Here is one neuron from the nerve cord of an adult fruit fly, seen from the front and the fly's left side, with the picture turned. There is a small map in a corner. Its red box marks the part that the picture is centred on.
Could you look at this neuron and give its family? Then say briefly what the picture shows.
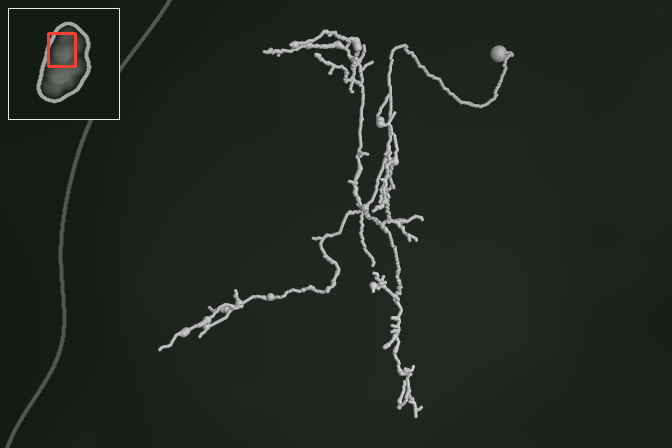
The family is hemilineage 20A.22A. Its broad class is nerve-cord intrinsic neuron. Dozens of branch ends can be seen. As drawn here it is about as wide as it is tall.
